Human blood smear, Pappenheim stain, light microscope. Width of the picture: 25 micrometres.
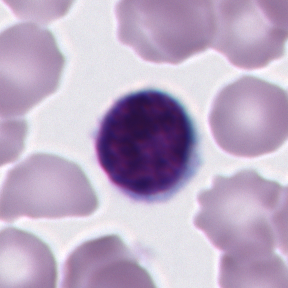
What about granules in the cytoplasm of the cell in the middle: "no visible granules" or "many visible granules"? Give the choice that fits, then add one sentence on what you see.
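No visible granules. No granules are seen in the cytoplasm.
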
